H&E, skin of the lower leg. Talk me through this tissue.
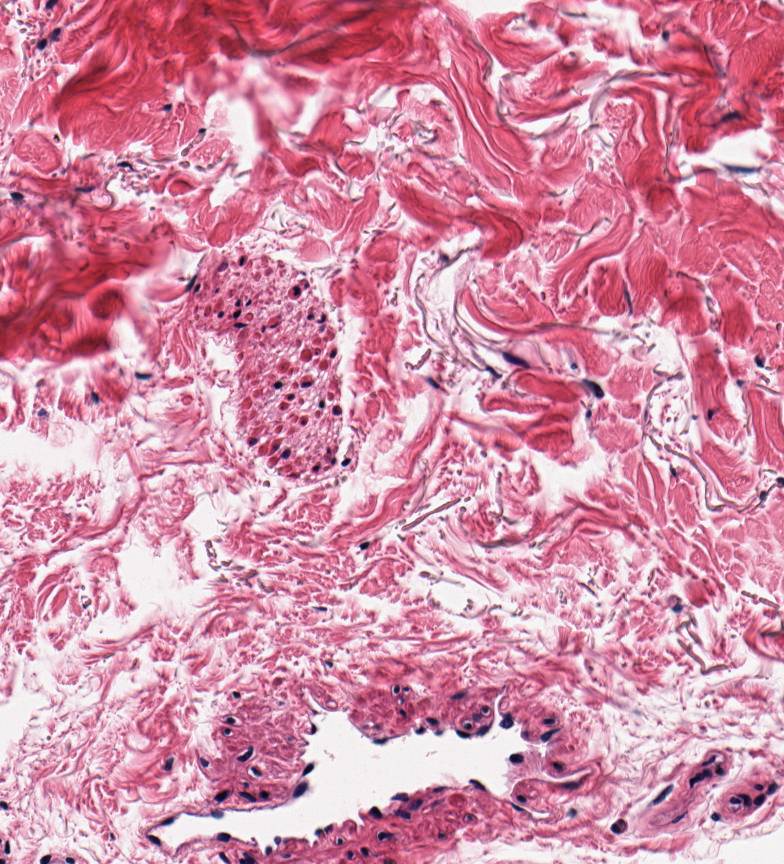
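Eosinophilic collagen bundles fill most of field; thickest, most deeply stained in upper part. Bundles run in many directions, not one parallel array. Stroma sparsely cellular: scattered small dark nuclei between bundles. Thin, dark, wavy fibres scattered among bundles, most visible in right half.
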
